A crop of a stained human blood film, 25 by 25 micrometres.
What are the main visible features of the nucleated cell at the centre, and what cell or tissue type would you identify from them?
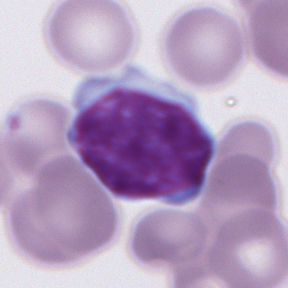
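The nucleus shows no lobes or indentations. In the cytoplasm there are neither granules nor vacuoles. Along the top, the cell outline is irregular, with small bulges. The cell is a typical lymphocyte.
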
